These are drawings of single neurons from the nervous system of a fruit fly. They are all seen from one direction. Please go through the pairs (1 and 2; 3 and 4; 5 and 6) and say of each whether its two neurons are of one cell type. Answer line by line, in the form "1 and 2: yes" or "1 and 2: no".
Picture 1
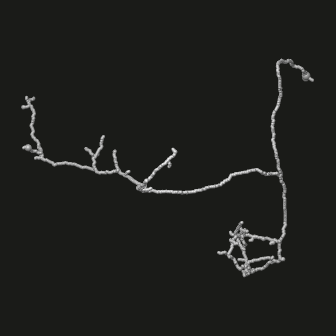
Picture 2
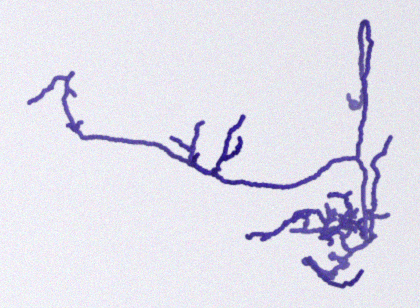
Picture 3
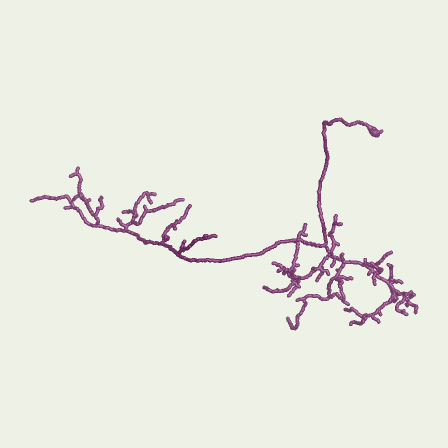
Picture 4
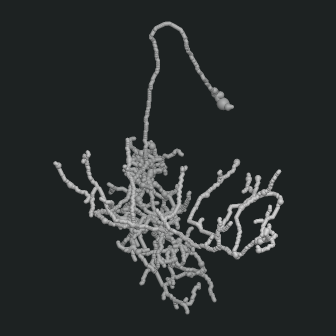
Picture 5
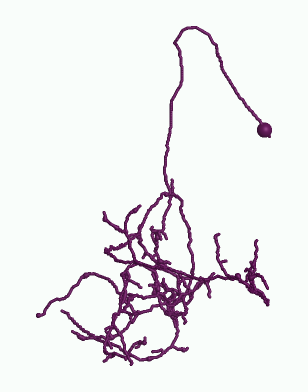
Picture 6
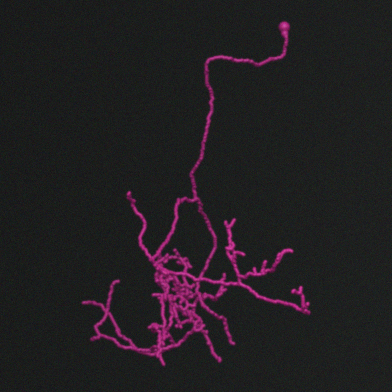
1 and 2: yes
3 and 4: yes
5 and 6: yes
